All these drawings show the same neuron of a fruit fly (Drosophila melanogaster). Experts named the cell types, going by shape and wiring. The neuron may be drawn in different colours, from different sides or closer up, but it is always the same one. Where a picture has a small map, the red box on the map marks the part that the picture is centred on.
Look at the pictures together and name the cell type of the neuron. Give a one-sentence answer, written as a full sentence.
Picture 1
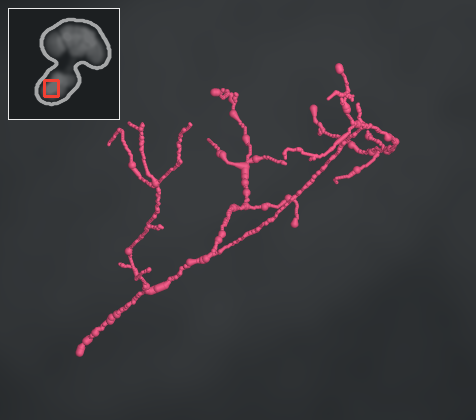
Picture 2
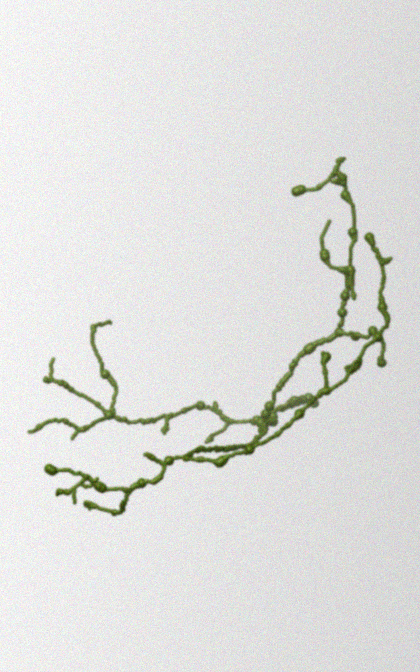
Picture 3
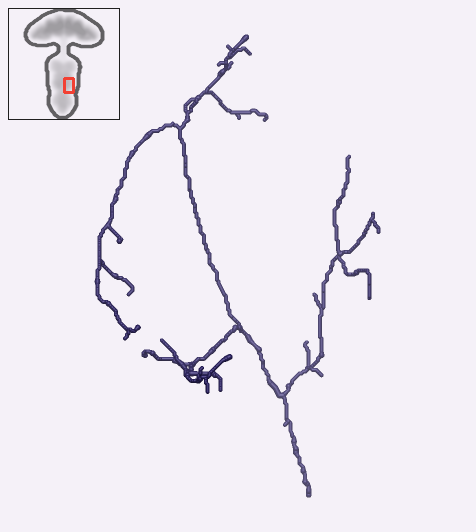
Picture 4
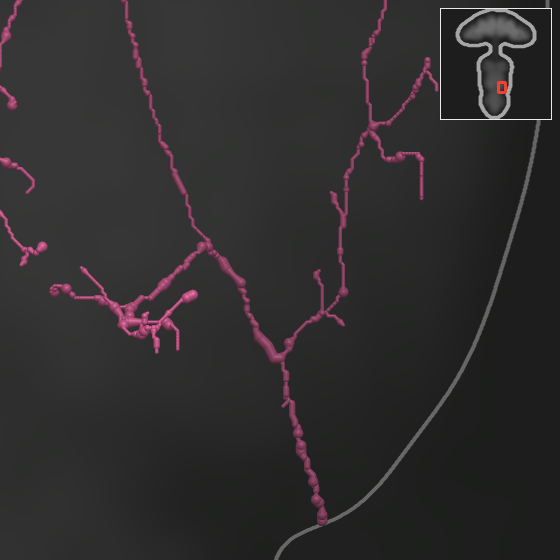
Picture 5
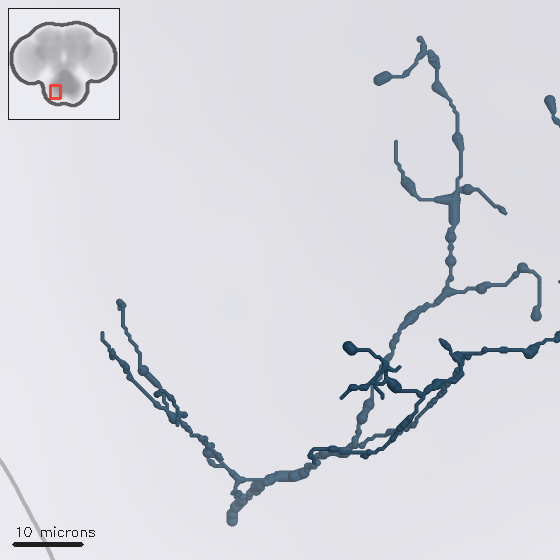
The neuron belongs to cell type SNpp51.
